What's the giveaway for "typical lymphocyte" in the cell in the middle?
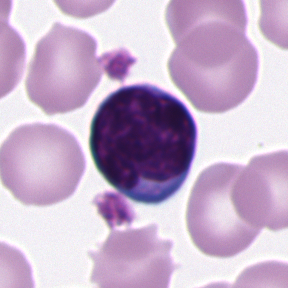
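That one's a typical lymphocyte. The cytoplasm fits it best, since no granules show anywhere in it.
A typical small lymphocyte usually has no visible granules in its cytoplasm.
Beyond that, the outline is smoothly rounded, the chromatin is dense, dark purple and coarsely clumped, and the cytoplasm shows mostly as a crescent along the lower edge.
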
